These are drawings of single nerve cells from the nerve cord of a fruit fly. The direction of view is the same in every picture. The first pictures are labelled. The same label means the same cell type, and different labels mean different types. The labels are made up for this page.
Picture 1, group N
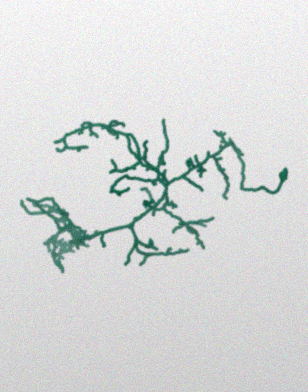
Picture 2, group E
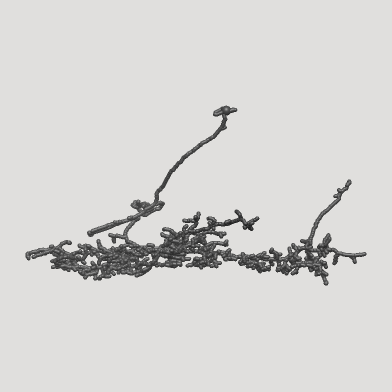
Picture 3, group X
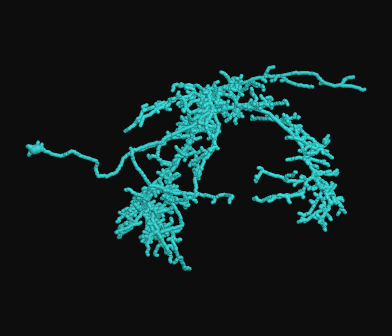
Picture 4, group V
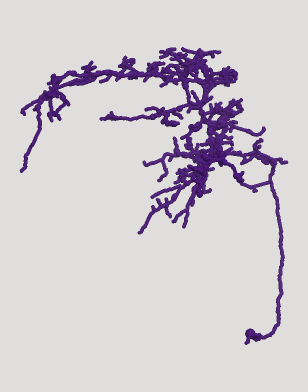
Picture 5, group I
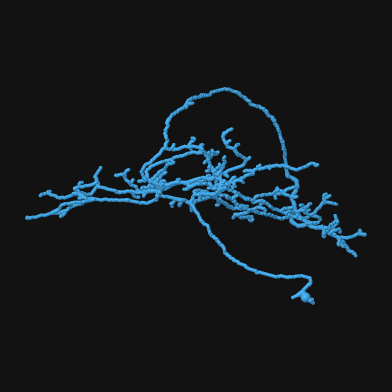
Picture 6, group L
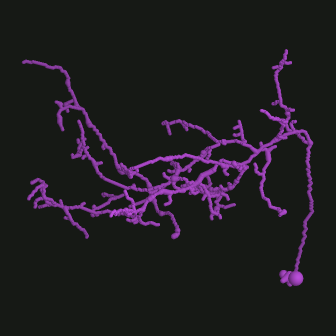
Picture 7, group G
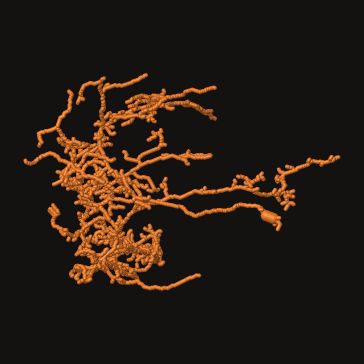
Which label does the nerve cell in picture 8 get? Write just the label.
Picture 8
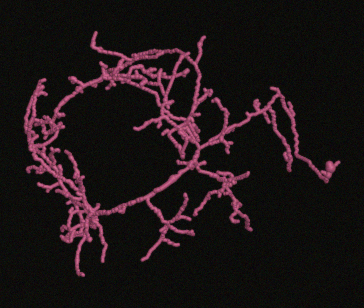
group N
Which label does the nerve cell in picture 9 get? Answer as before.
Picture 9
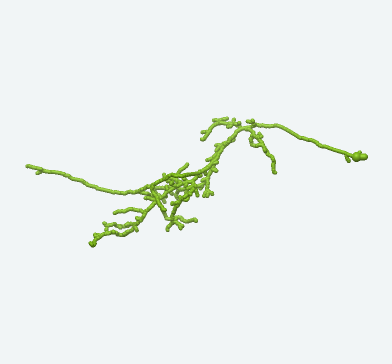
group L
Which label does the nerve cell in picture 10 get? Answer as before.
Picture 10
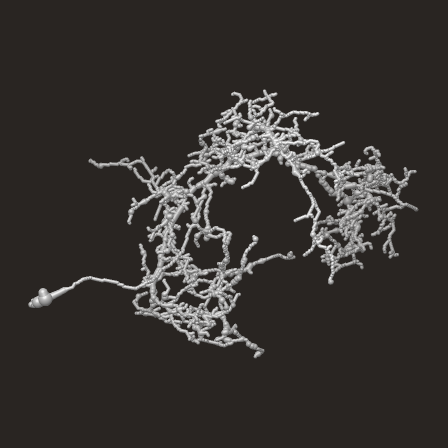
group X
